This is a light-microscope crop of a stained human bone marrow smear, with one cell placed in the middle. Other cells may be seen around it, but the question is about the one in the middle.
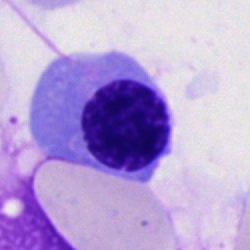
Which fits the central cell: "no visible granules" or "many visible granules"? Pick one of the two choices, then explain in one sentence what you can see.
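No visible granules. The cytoplasm shows no granules.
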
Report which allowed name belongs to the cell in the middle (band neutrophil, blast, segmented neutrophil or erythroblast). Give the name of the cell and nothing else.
erythroblast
